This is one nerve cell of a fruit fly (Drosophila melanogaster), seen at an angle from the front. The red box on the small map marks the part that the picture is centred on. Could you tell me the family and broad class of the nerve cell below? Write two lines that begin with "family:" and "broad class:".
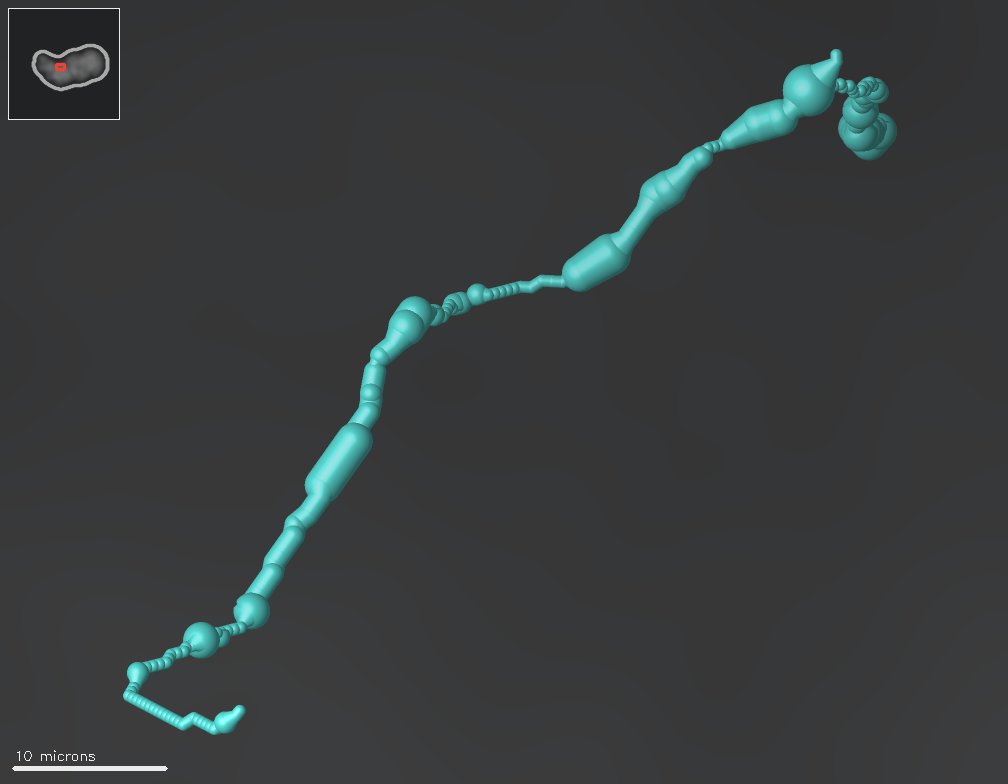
family: class visual
broad class: photoreceptor or other optic-lobe sensory neuron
